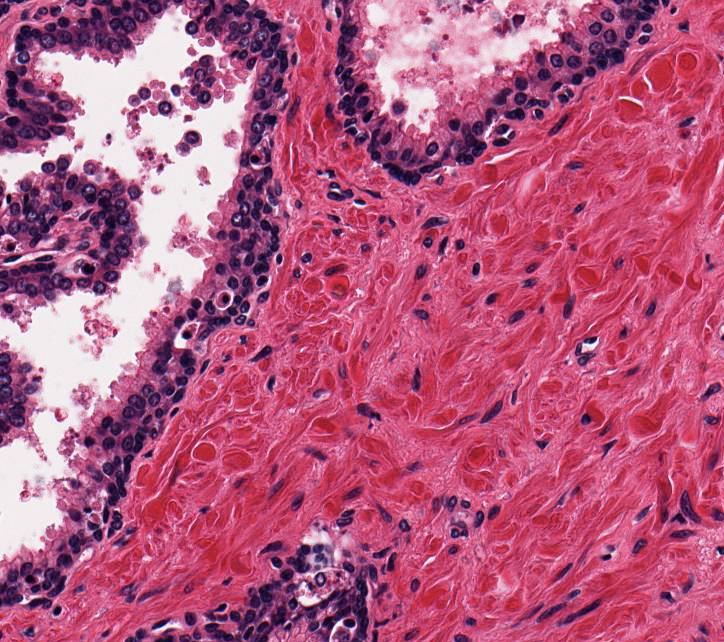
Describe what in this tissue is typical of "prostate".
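This tissue is prostate.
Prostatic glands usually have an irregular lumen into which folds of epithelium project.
This agrees with the upper left of the field, where the epithelium forms folds projecting into the lumen.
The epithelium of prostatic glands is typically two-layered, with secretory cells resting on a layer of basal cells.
The gland at the left departs from this, its epithelium being several cells thick, with crowded, round, dark nuclei. Glandular spaces lie along the left edge and top of the field, and dense pink stroma fills the centre and right. Scattered through the stroma are spindle cells whose elongated dark nuclei run in interlacing directions.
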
